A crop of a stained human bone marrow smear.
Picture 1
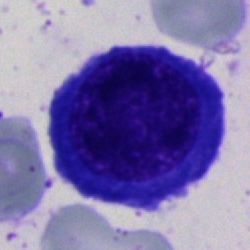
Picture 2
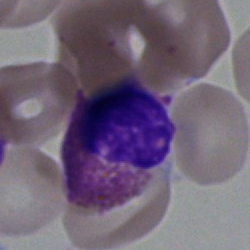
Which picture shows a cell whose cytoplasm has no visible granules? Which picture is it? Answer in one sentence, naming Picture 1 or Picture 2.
No visible granules are present in the cytoplasm of the cell in picture 1.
